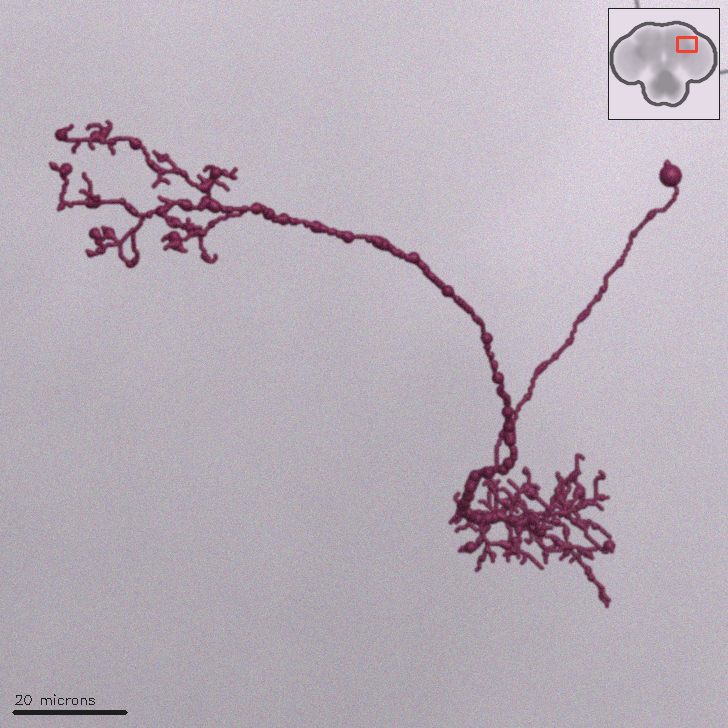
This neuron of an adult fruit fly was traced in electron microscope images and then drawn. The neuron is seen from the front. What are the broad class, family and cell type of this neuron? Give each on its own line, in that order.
visual projection neuron
hemilineage VPNd2
LC10d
